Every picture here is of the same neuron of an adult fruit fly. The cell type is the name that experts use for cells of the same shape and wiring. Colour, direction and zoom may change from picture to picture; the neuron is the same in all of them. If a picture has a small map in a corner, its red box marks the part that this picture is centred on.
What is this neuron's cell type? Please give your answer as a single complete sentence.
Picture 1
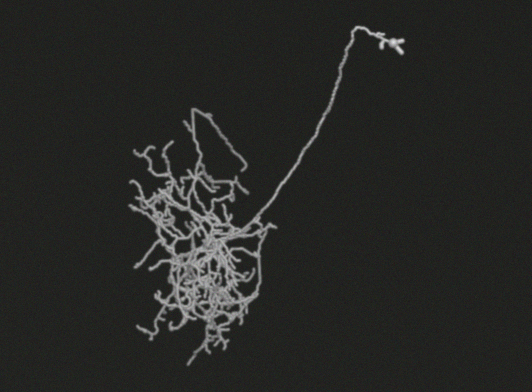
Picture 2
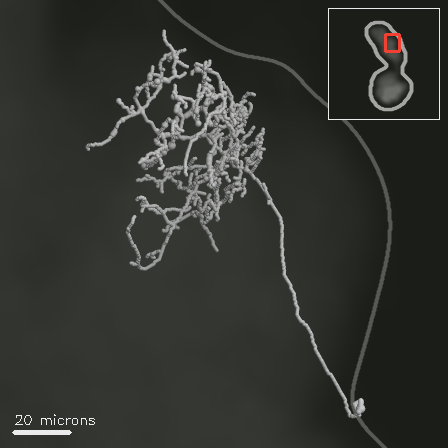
The cell type held by this neuron is IN13B058.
